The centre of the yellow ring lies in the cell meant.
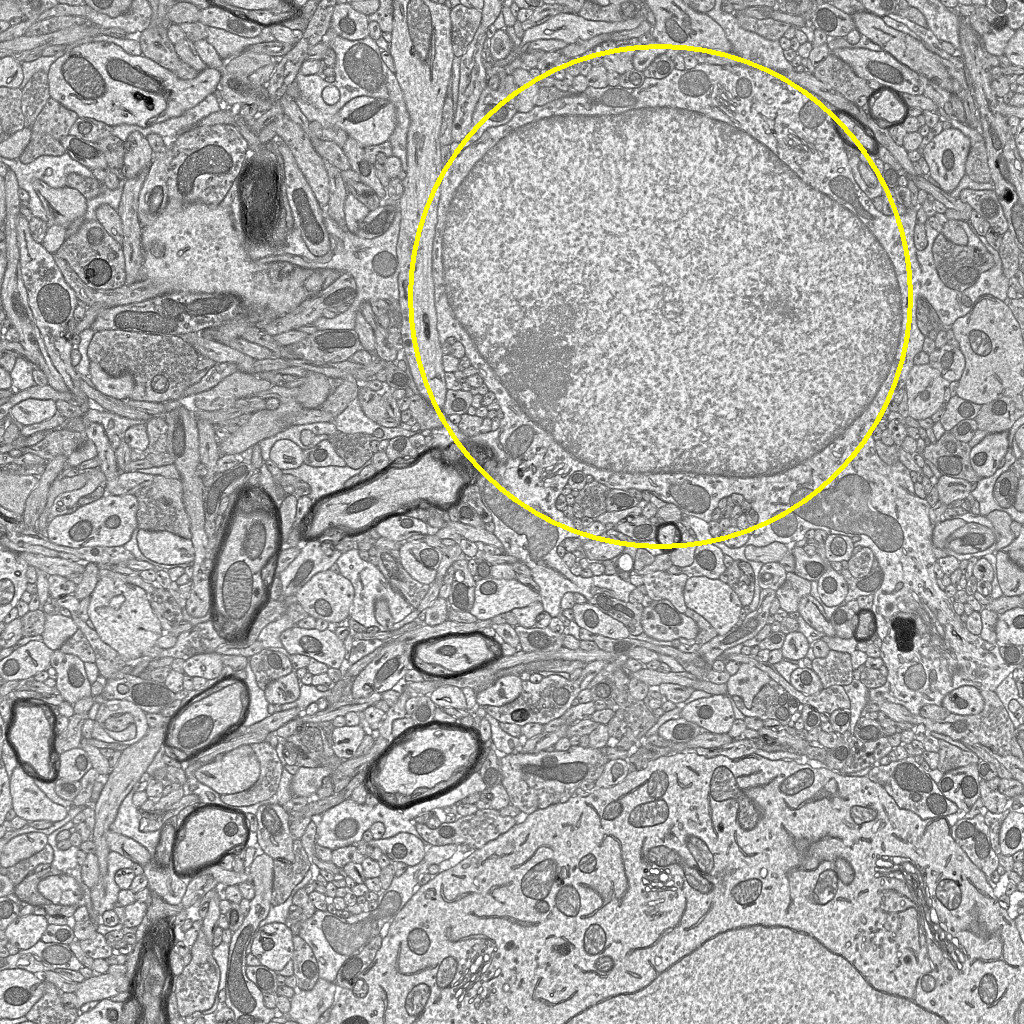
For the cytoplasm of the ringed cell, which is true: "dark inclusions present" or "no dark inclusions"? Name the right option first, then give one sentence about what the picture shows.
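No dark inclusions. No dark dense bodies are seen in the cytoplasm around the nucleus.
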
